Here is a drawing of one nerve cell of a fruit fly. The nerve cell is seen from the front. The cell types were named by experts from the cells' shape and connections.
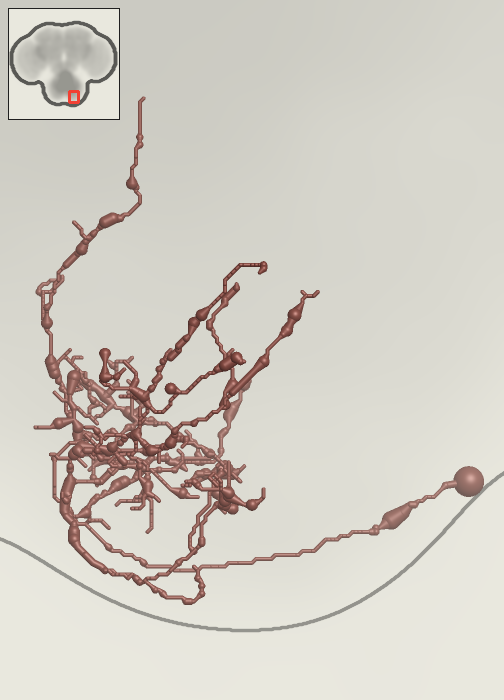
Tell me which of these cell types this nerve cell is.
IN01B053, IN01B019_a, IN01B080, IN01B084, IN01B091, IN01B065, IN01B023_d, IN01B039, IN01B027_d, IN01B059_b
IN01B039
